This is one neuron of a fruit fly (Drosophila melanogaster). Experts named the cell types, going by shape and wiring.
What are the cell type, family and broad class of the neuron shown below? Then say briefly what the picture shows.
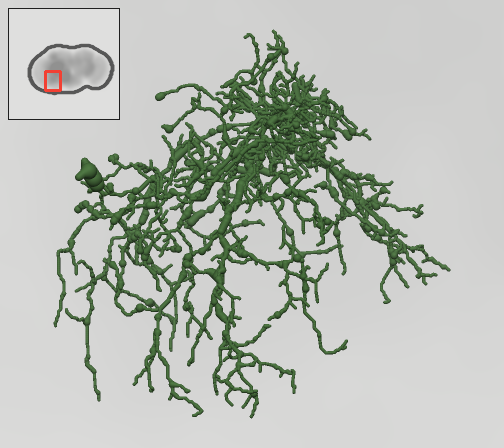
Its cell type is IN03B042. The family is hemilineage 03B. It is a nerve-cord intrinsic neuron. The cell body is on the left of the picture. More than a hundred branch ends can be seen.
